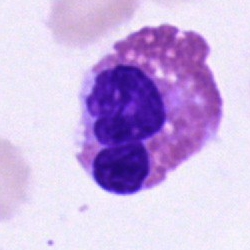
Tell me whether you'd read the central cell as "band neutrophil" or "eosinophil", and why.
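This cell is an eosinophil. Its two nuclear lobes lie one above the other on the left side.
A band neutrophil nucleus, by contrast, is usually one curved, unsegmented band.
Coarse granules fill the abundant pinkish-violet cytoplasm and give it a speckled look.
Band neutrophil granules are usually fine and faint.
Small pale spots are scattered, mostly in the upper cytoplasm.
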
